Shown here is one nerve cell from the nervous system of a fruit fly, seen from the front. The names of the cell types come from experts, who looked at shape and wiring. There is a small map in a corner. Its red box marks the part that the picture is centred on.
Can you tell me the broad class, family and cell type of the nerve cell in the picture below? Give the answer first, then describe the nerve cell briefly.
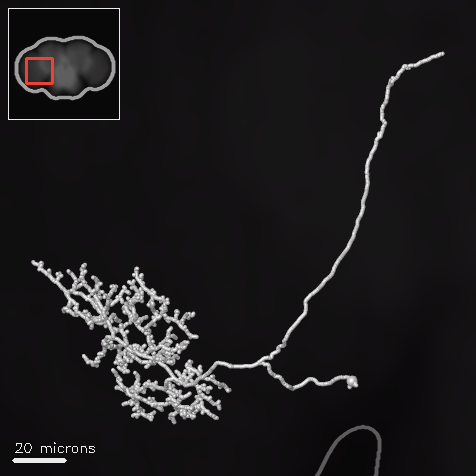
This is a visual projection neuron. Its family is MeVP. It is of cell type MeVP4. The cell body can be seen at the lower right of the picture. From left to right in the picture it spans about 160 microns.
